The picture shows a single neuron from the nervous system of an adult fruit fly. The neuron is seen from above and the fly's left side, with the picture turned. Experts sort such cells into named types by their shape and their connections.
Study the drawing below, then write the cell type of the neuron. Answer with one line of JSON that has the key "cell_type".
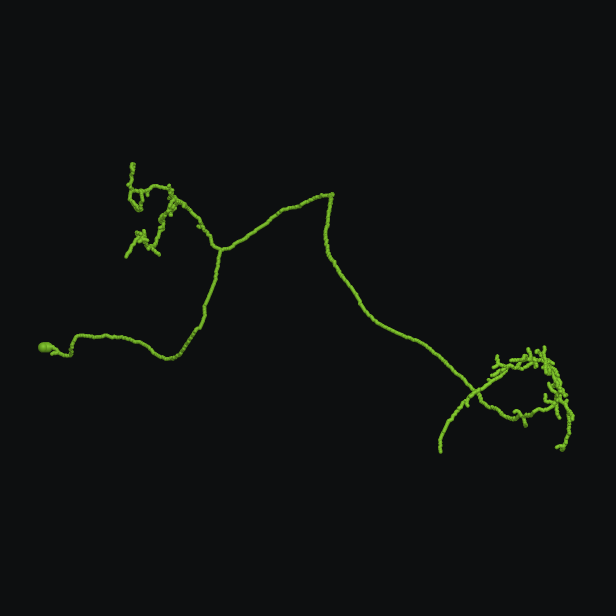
{"cell_type": "M_vPNml53"}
